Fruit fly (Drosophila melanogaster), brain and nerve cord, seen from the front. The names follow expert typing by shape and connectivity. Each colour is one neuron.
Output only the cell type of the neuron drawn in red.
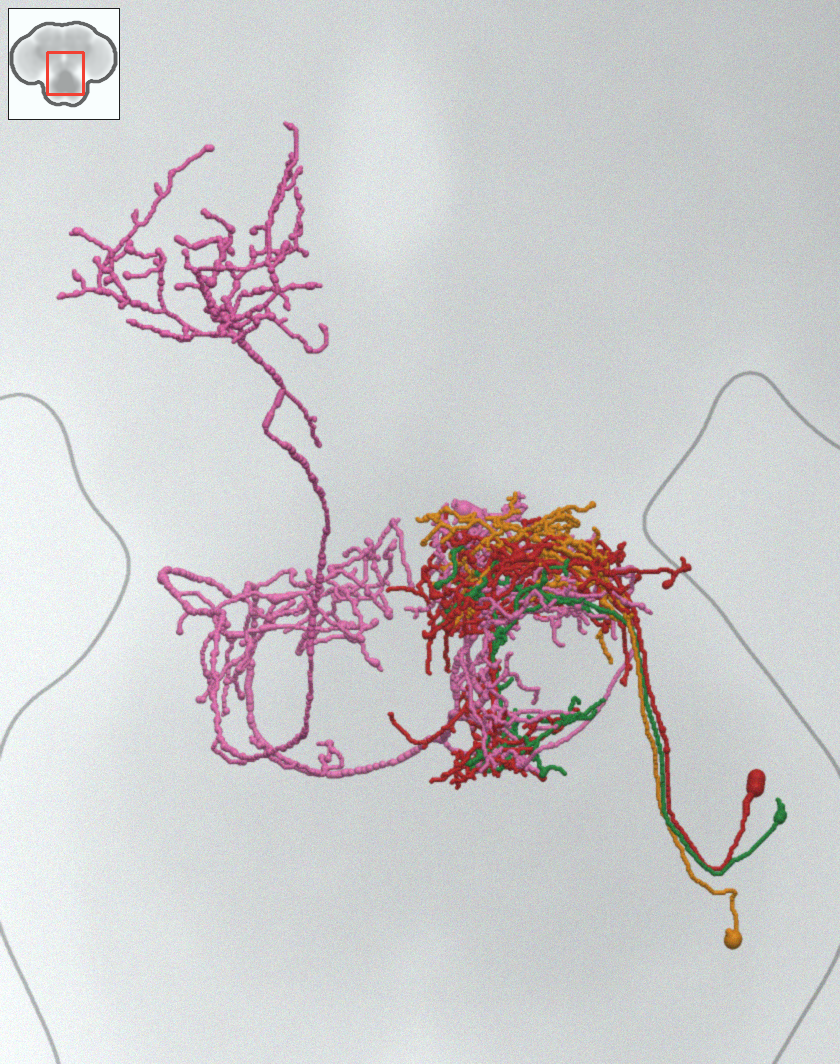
IN03B043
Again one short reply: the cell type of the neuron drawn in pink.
AN19B024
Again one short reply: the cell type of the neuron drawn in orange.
IN03B089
